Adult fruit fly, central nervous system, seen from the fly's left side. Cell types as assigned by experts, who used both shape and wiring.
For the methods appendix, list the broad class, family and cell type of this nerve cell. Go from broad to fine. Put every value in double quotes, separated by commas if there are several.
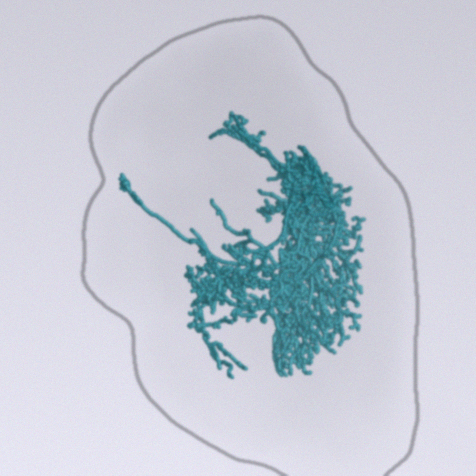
"visual centrifugal neuron", "LT", "LT36"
